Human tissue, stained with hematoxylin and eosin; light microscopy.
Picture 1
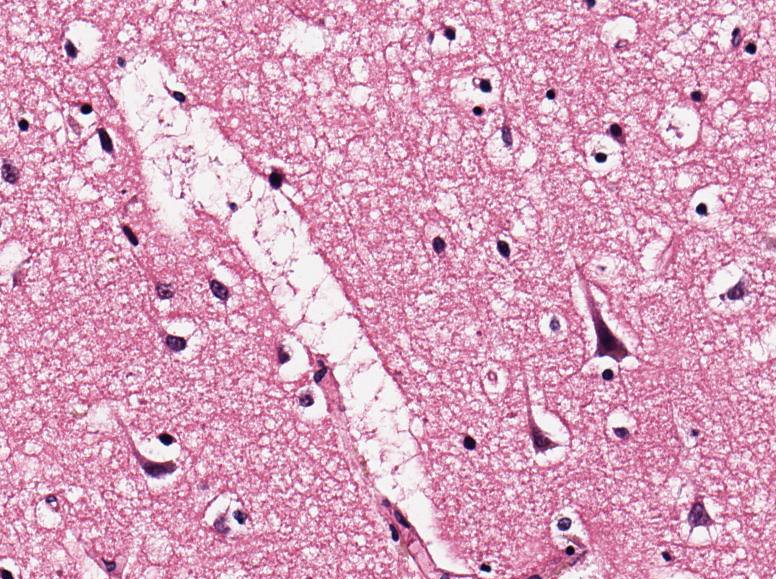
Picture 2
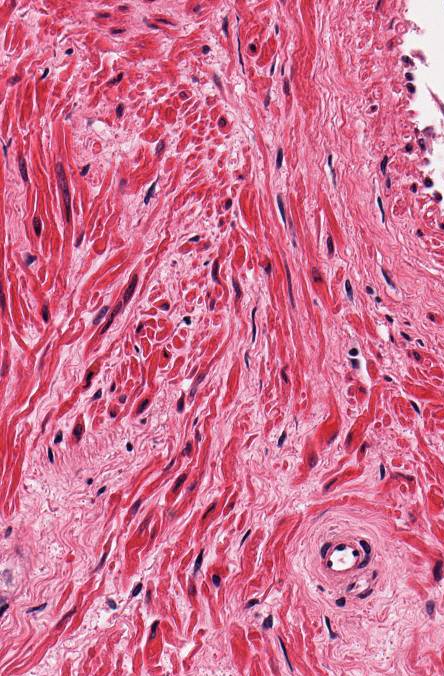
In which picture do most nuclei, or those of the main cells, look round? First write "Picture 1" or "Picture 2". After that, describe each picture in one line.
Picture 1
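Picture 1: Many small, round, dark-staining nuclei with little visible cytoplasm are scattered evenly across the field.
Picture 2: The nuclei of the spindle cells are elongated and darkly stained.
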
